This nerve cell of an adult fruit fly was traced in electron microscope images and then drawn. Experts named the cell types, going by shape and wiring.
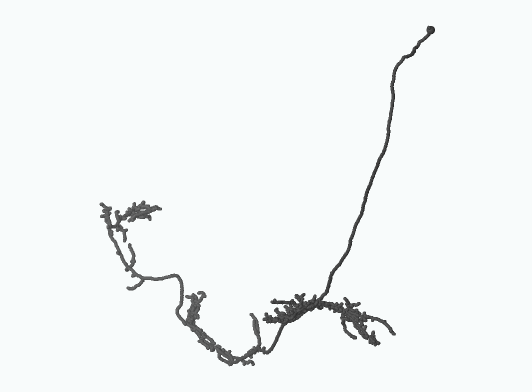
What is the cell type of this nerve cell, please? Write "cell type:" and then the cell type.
cell type: AN09B017b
